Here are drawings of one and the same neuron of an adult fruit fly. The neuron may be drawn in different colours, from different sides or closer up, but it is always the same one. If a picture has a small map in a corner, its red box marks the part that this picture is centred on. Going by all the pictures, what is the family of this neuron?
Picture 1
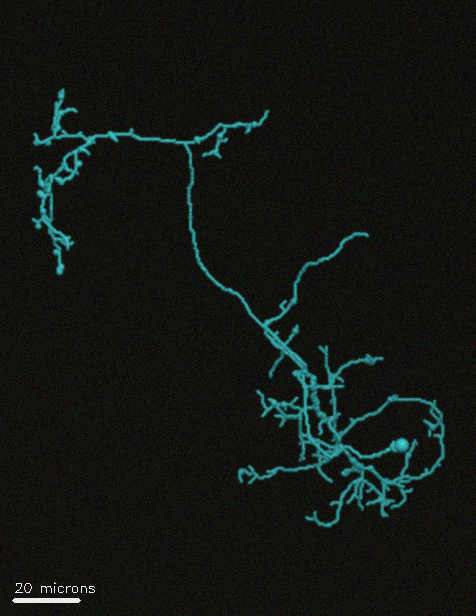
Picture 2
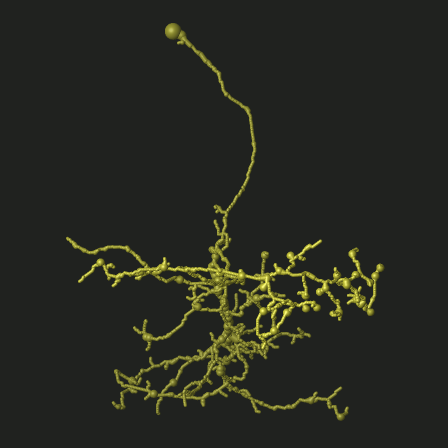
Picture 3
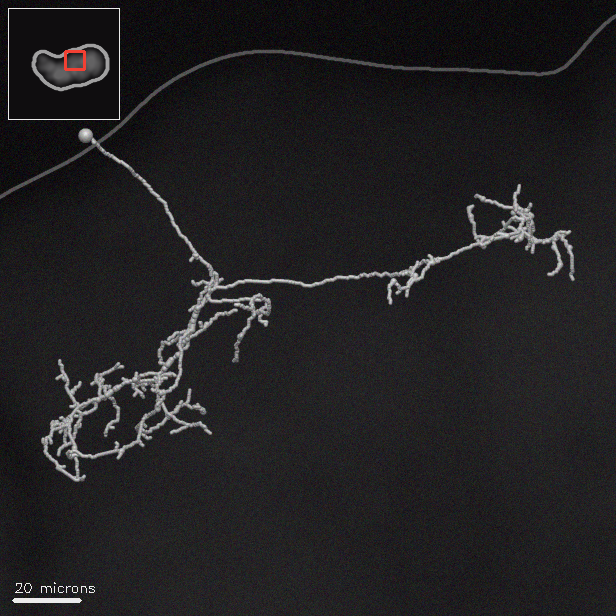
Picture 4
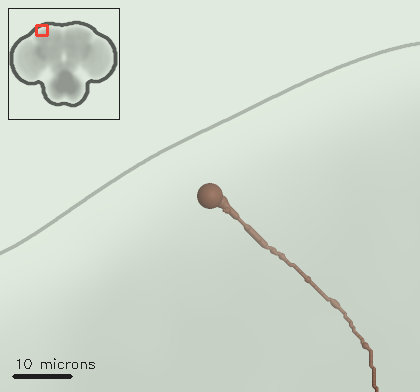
hemilineage VLPd&p1_posterior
